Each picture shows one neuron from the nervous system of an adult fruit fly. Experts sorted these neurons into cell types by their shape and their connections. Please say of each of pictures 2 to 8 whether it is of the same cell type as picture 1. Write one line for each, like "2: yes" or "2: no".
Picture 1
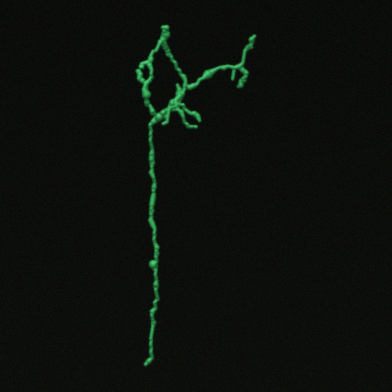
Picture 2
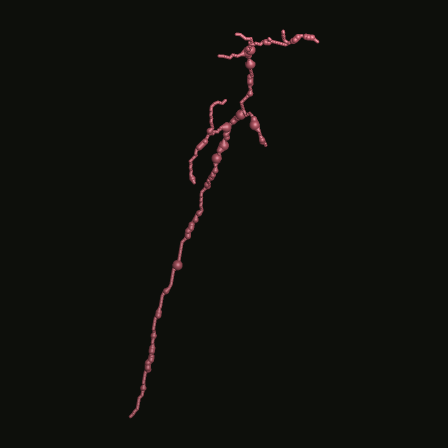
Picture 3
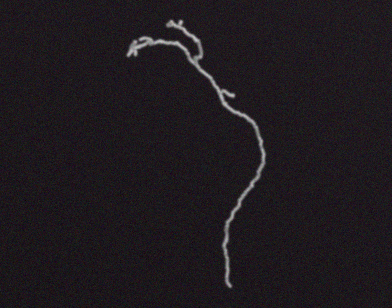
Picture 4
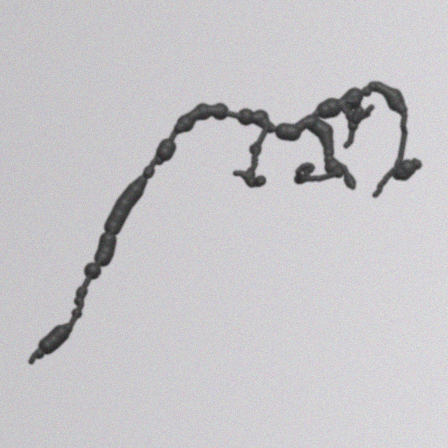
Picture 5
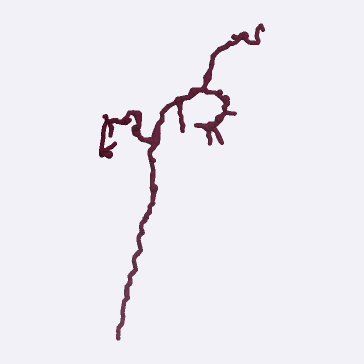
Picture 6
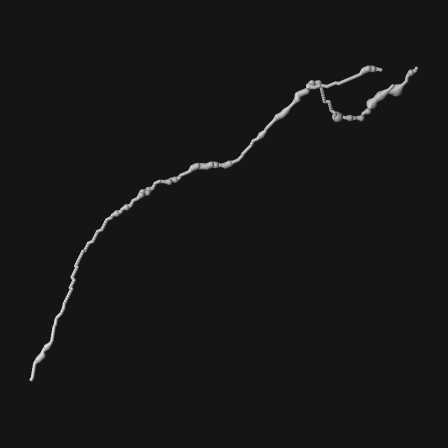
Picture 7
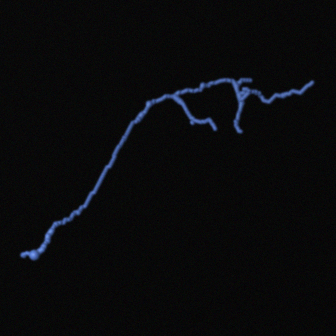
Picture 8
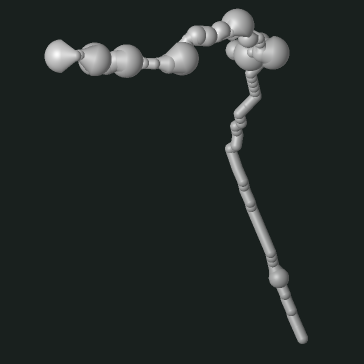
2: no
3: no
4: no
5: yes
6: no
7: no
8: yes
